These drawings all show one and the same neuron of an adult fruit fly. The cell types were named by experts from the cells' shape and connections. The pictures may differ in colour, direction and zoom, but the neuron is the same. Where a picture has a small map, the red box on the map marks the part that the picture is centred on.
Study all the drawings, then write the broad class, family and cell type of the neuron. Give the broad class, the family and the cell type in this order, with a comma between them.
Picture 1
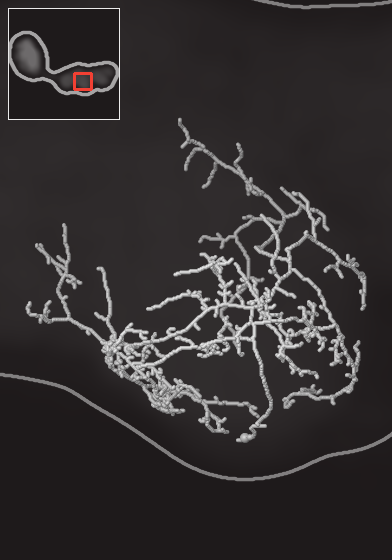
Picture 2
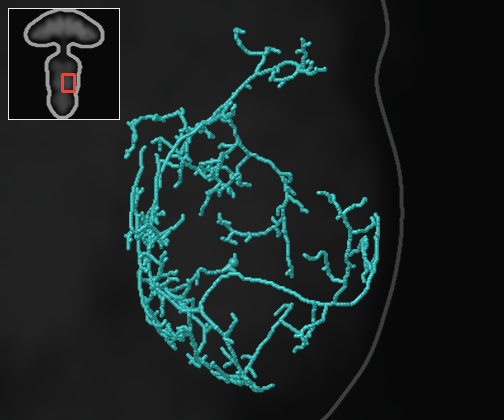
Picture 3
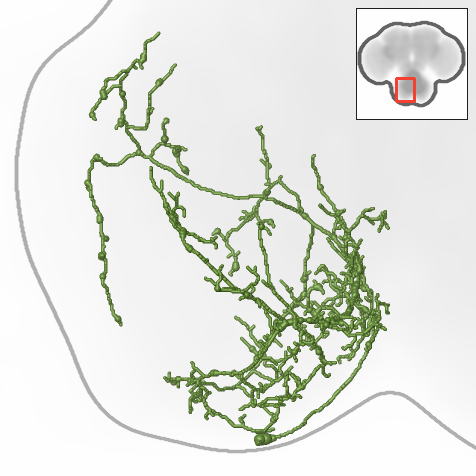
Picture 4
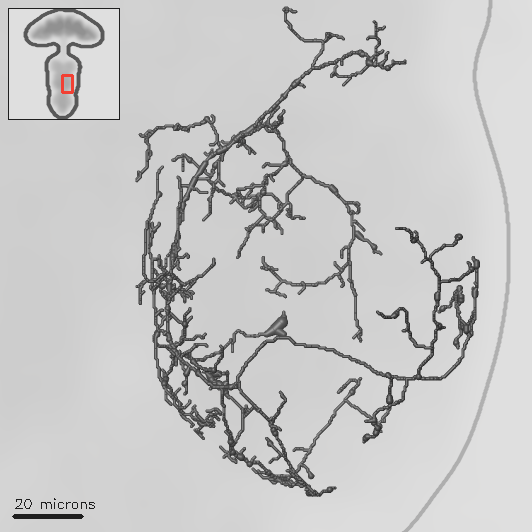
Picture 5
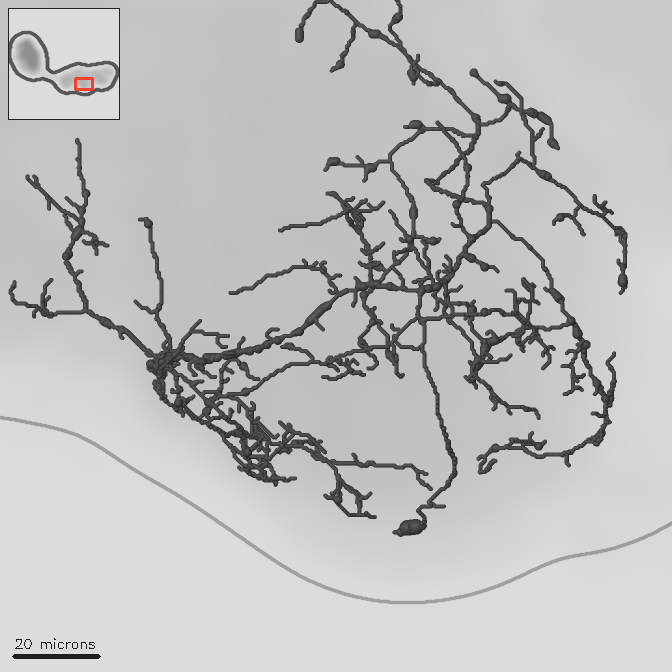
nerve-cord intrinsic neuron, hemilineage 04B, IN04B056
